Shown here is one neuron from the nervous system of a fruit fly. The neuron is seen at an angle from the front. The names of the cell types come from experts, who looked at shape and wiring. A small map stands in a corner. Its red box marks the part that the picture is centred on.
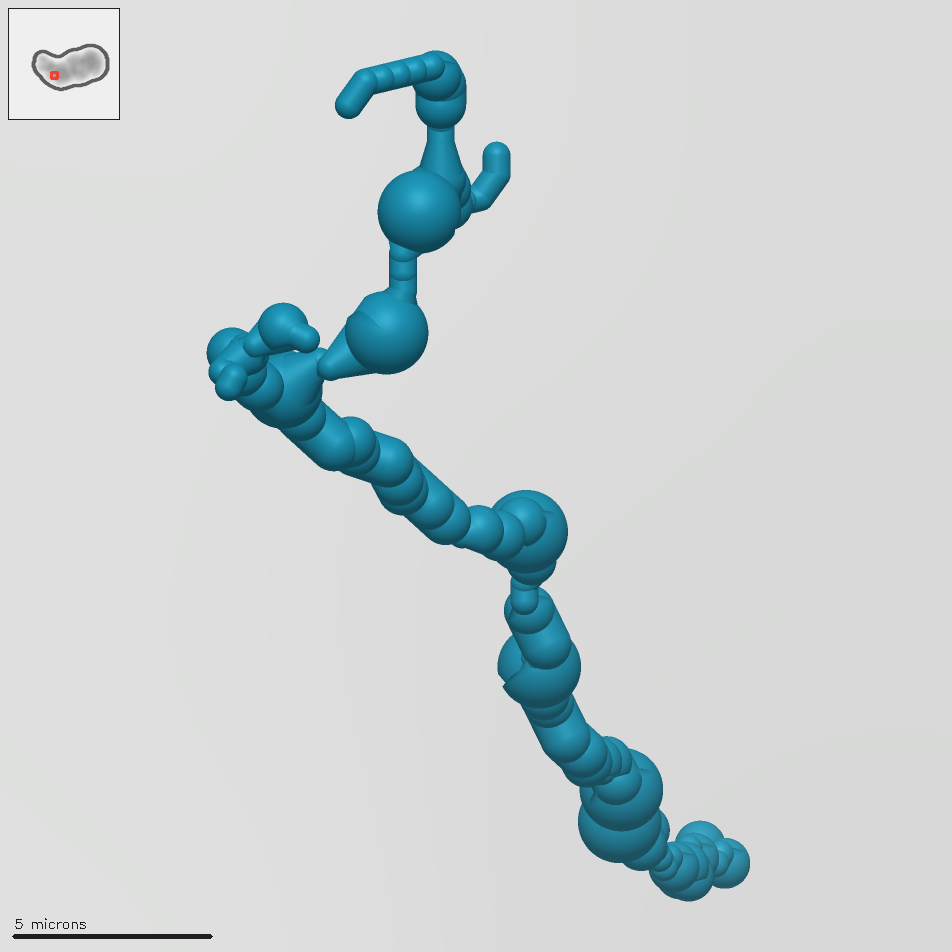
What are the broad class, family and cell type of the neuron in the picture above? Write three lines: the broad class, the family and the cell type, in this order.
sensory neuron entering the nerve cord
class mechanosensory tactile
SNta37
